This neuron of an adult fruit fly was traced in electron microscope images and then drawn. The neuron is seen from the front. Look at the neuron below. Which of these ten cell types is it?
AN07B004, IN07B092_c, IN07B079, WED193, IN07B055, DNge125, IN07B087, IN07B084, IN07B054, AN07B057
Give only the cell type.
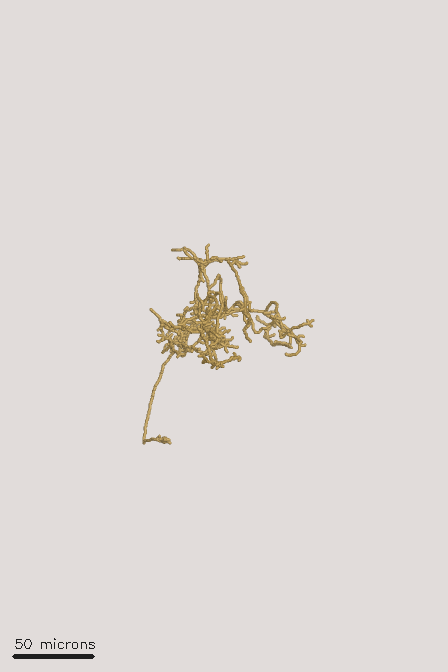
IN07B054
